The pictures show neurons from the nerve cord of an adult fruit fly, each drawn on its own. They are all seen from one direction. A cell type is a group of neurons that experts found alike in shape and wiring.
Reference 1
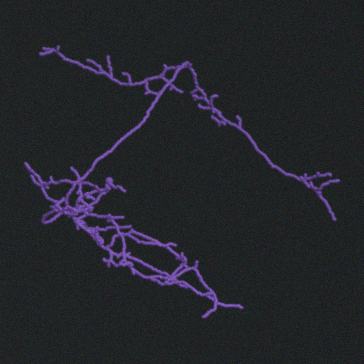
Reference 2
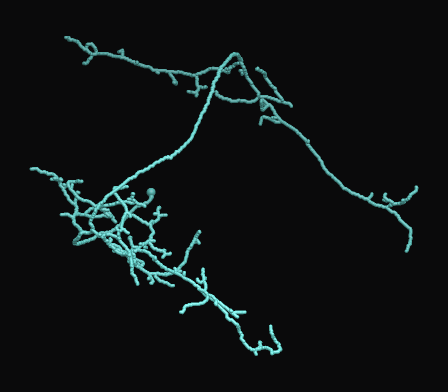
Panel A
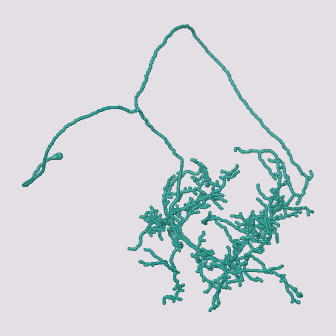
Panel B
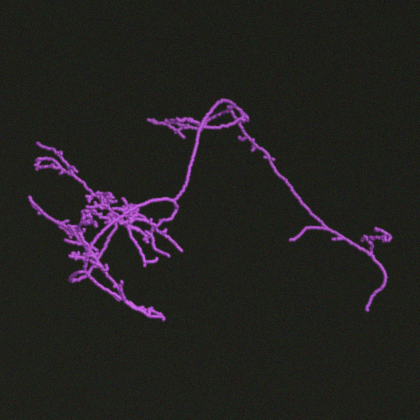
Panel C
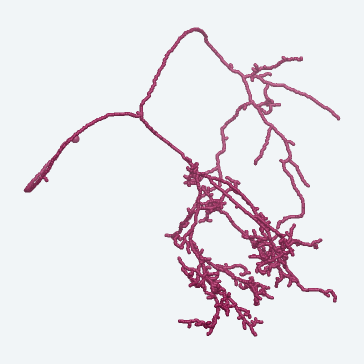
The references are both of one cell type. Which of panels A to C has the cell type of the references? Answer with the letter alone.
B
